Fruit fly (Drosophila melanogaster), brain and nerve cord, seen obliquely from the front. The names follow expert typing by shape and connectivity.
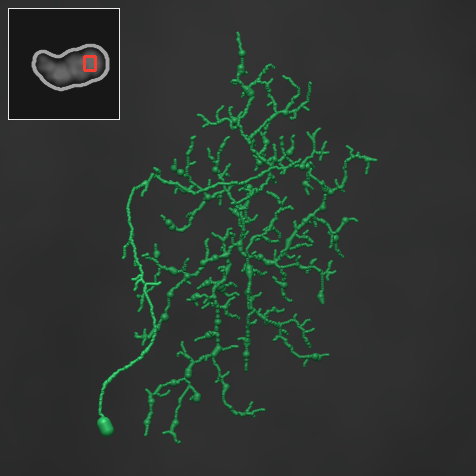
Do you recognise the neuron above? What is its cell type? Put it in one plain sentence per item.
The cell type is Li15.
